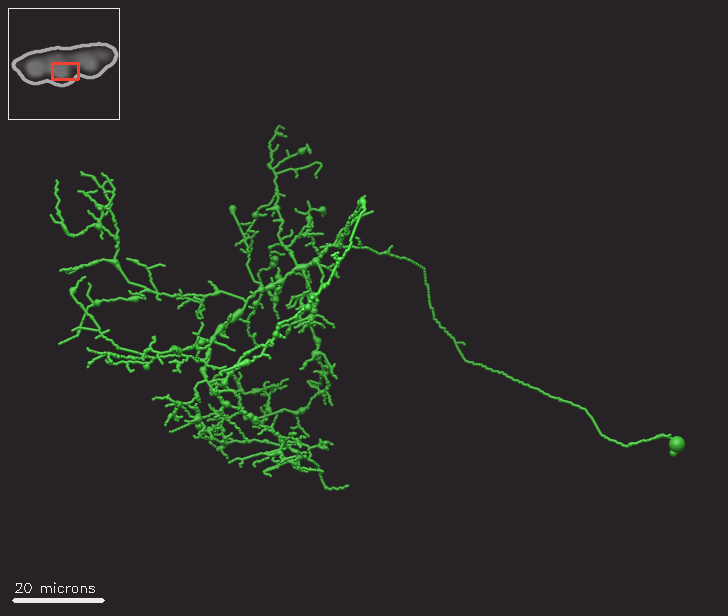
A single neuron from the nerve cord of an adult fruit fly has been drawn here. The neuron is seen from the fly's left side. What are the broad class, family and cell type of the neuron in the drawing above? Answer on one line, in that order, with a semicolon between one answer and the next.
nerve-cord intrinsic neuron; hemilineage 04B; IN04B109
